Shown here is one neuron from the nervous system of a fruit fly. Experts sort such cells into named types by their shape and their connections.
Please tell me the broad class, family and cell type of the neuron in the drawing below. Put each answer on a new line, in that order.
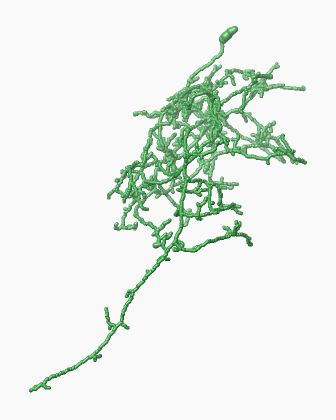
nerve-cord intrinsic neuron
hemilineage 17A
IN17A033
